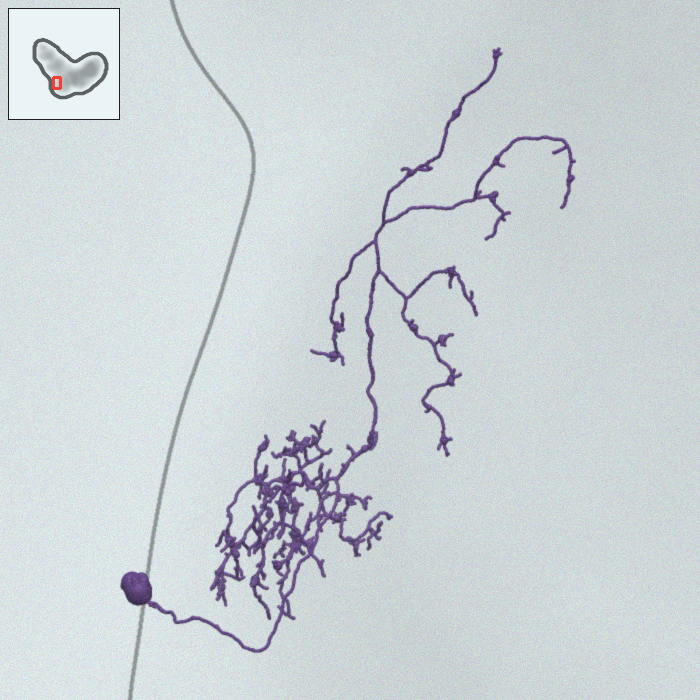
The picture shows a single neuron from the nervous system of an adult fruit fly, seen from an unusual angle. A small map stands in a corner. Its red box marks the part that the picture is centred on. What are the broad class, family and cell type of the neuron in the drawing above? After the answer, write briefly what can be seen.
It is an optic-lobe intrinsic neuron. The family is Cm. The cell type is Cm8. Its cell body lies at the lower left of the picture. The picture shows dozens of branch ends.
